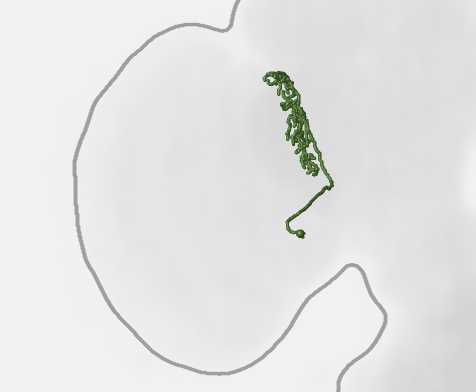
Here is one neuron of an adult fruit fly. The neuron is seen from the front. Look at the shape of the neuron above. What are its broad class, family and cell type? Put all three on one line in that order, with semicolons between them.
optic-lobe intrinsic neuron; Li; Li34a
